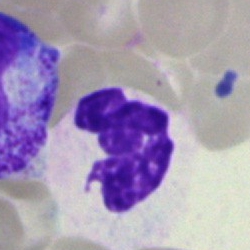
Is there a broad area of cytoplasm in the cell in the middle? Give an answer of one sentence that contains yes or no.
Yes, its cytoplasm is plentiful around the nucleus.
